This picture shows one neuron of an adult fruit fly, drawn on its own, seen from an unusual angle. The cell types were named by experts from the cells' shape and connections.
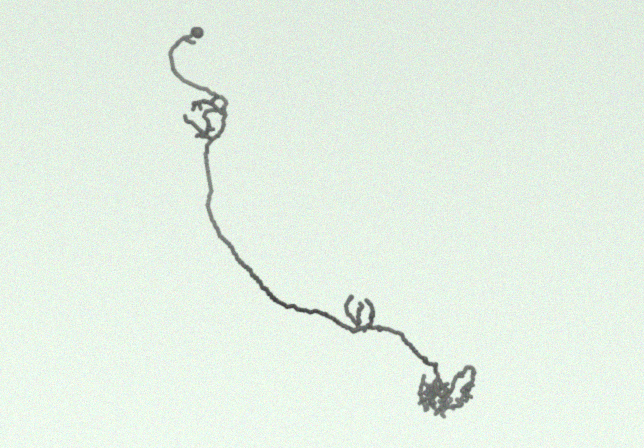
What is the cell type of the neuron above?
PFNm_a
